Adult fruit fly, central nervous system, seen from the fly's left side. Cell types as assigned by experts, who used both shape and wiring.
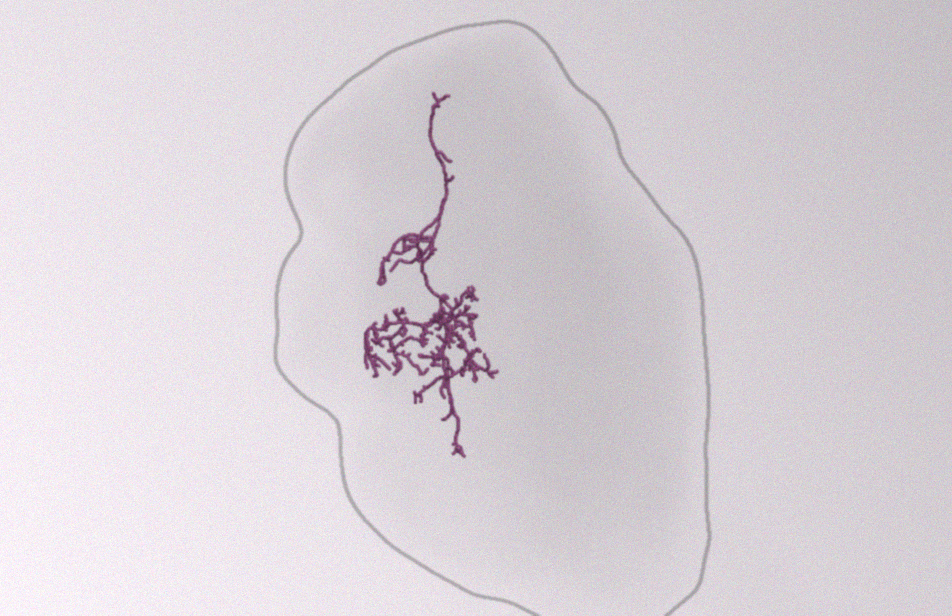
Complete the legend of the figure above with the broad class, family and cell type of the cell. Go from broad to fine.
central-brain intrinsic neuron; hemilineage VLPl&p2_lateral; AVLP137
